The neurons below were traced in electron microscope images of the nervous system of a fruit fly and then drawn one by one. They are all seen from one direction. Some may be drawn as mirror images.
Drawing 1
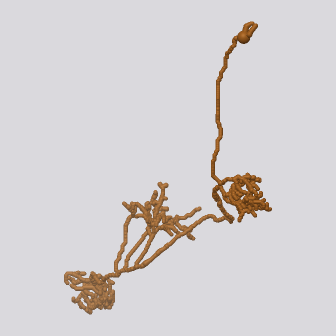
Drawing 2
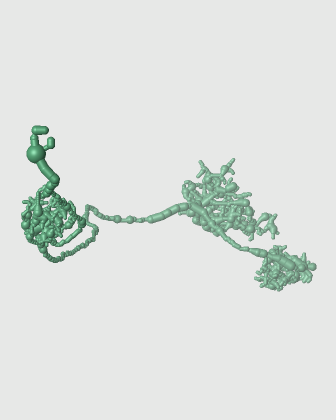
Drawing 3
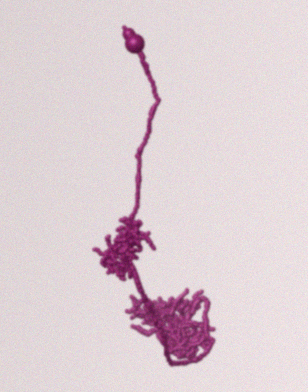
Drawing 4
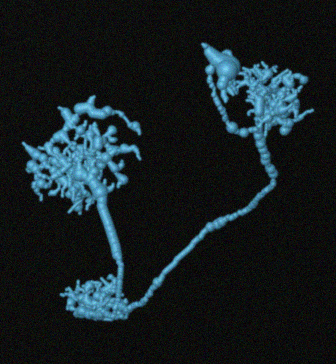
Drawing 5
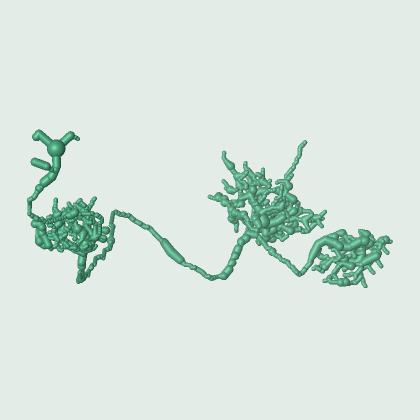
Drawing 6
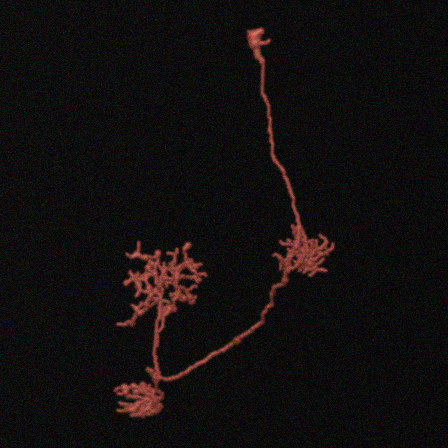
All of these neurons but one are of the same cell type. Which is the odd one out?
1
